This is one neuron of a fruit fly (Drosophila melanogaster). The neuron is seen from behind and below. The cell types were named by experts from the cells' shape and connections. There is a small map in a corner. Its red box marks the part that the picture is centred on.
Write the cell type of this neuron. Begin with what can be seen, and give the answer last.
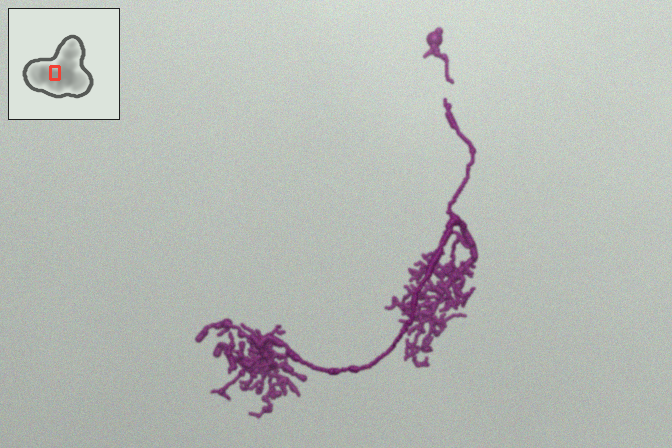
Dozens of branch ends can be seen. In this view it is taller than it is wide. It is a central-brain intrinsic neuron. Its cell type is hDeltaB.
